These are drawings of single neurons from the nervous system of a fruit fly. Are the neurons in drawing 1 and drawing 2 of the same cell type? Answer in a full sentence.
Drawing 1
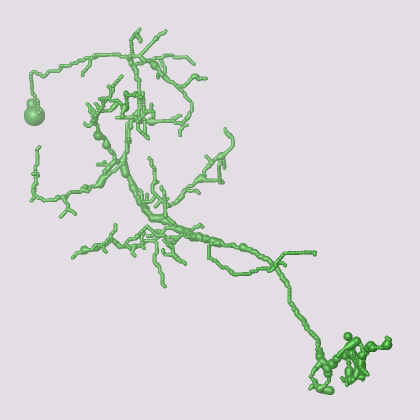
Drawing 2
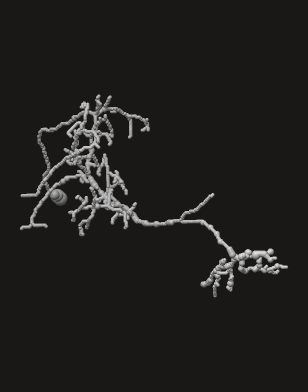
They are of the same cell type.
